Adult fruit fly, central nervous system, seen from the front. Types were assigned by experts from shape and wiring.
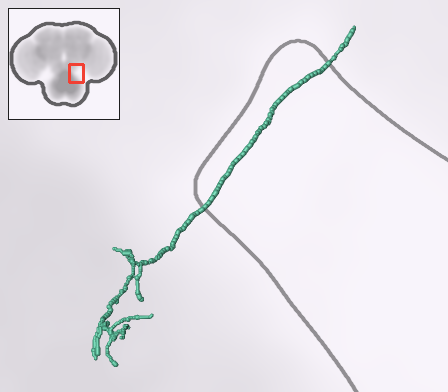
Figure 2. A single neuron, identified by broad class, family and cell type: sensory neuron entering the nerve cord; class mechanosensory proprioceptive; SNpp20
